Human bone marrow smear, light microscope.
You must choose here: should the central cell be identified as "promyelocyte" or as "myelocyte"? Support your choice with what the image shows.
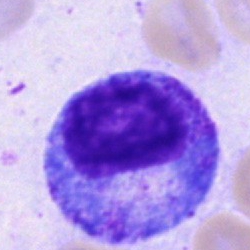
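A promyelocyte, I'd say, rather than a myelocyte. What settles it for me is the colour of the cytoplasm: it is blue.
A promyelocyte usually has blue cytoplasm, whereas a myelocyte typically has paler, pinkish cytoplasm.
Fine purple granules are scattered through that cytoplasm. The nucleus sits off-centre, up in the upper part of the cell, and the widest band of cytoplasm lies below it.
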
